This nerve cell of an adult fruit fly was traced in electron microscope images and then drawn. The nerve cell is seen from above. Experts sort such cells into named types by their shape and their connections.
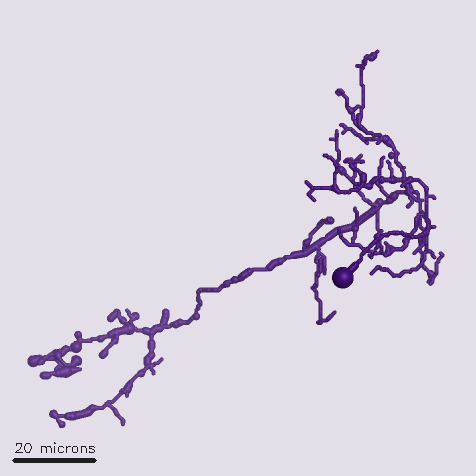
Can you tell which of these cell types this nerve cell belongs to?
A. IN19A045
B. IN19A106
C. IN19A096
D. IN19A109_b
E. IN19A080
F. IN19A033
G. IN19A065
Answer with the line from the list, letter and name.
E. IN19A080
